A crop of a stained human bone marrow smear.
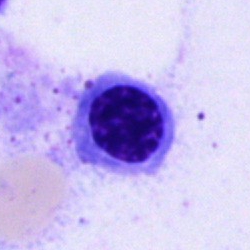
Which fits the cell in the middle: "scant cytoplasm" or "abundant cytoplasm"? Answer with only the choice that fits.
Scant cytoplasm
